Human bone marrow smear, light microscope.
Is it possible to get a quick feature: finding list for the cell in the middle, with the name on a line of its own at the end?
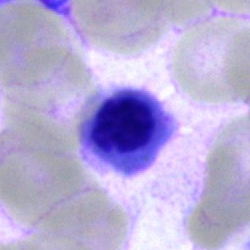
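Chromatin: dense, very dark purple, clumped
Nucleoli: none seen
Cytoplasm: thin rim, blue-staining
Granules: none in the cytoplasm
Name: erythroblast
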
